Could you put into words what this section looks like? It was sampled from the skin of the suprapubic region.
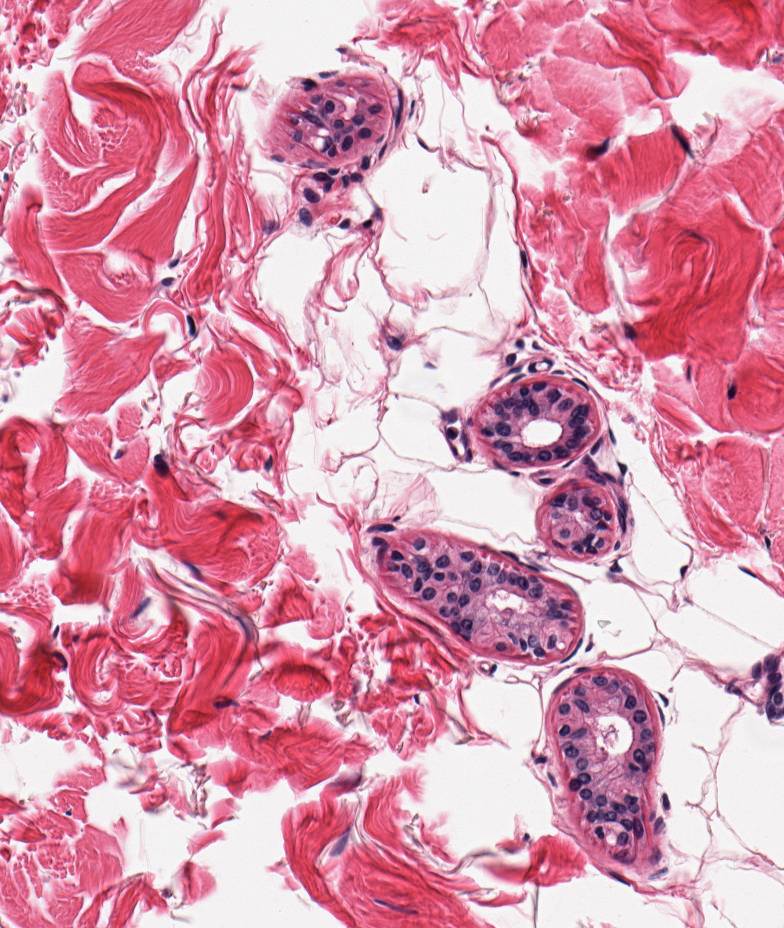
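To start, a small group of epithelial tubules lies centrally and lower right, flanked by deep pink fibrous bundles left and upper right. Next, loose pale stroma of fine wispy strands around clear spaces surrounds them. Last, the bundles are wavy, variously cut, with few nuclei.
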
